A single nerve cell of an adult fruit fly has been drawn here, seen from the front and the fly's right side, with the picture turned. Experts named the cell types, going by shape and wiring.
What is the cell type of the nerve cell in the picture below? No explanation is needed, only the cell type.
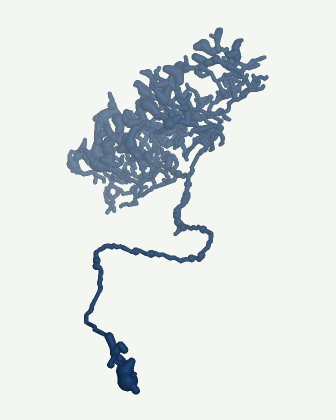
Dm4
